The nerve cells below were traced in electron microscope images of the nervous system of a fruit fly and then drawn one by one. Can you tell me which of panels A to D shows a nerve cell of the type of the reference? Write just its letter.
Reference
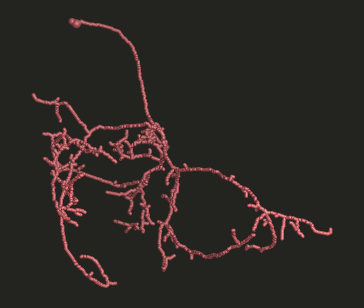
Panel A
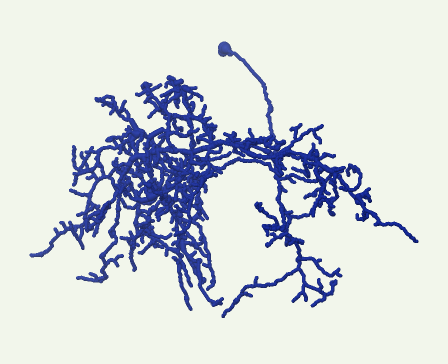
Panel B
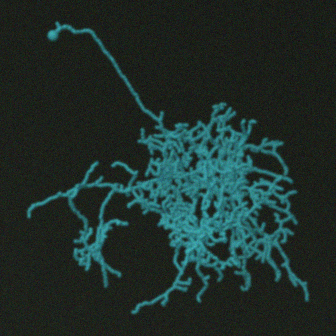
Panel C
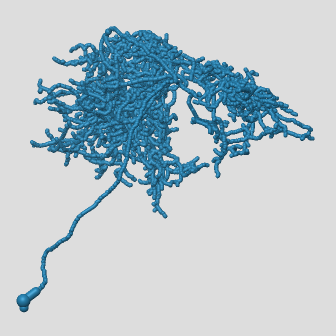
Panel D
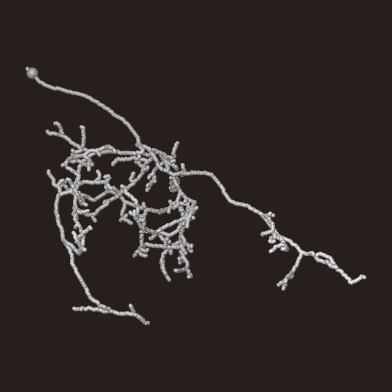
D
